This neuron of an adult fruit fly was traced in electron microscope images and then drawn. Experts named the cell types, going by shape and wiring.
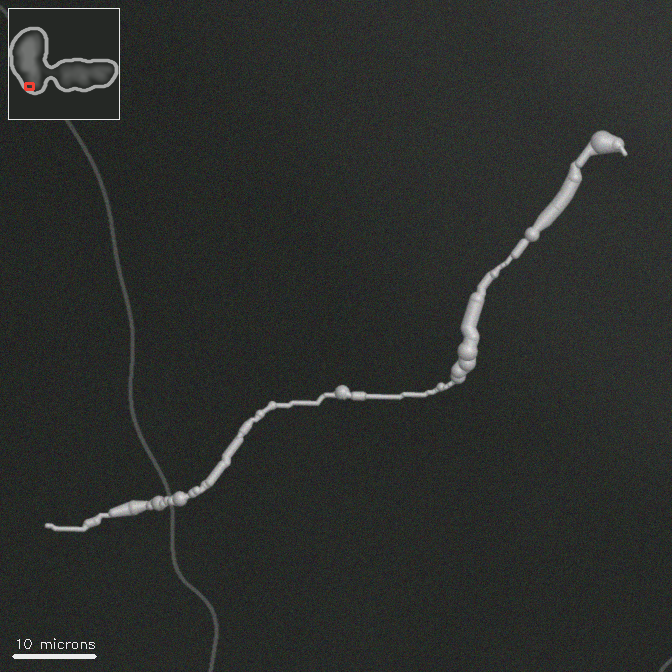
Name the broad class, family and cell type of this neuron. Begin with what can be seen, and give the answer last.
By the scale bar it is about 70 microns wide in this view. It has a dozen or fewer branch ends. This is a photoreceptor or other optic-lobe sensory neuron. Its family is called class visual. The cell type is R7p.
